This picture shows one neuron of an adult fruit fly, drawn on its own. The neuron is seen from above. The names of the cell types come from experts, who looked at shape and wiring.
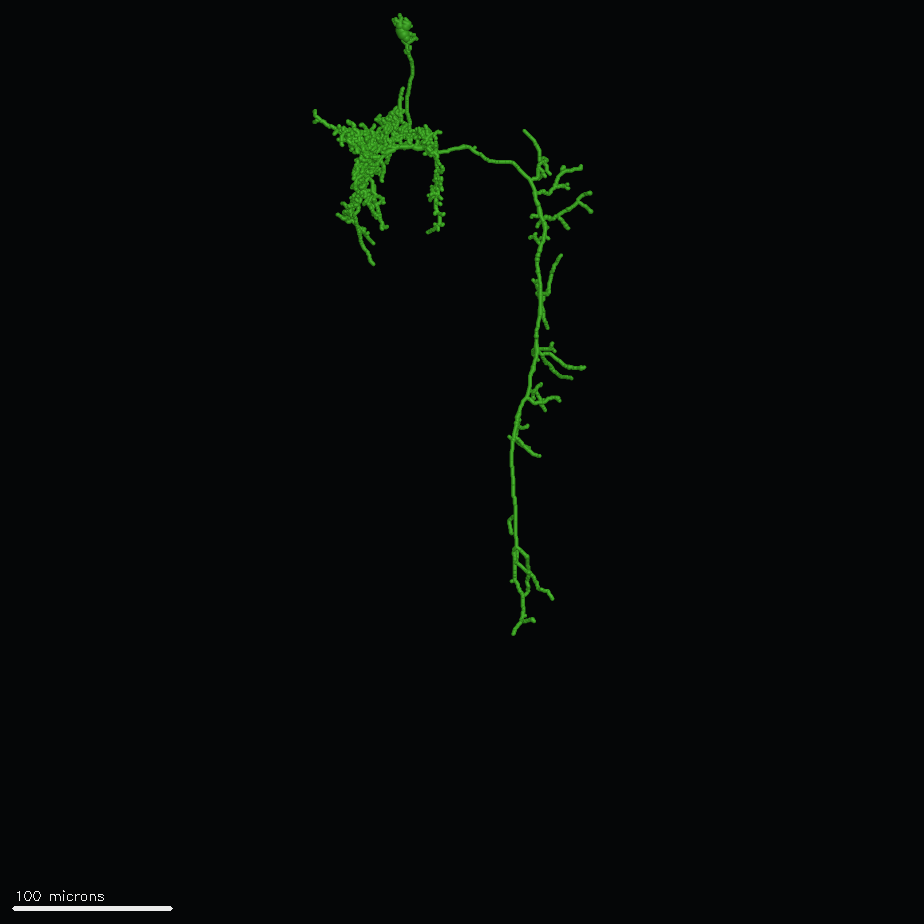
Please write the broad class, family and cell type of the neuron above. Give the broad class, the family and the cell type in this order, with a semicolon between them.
nerve-cord intrinsic neuron; hemilineage 07B; IN07B009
